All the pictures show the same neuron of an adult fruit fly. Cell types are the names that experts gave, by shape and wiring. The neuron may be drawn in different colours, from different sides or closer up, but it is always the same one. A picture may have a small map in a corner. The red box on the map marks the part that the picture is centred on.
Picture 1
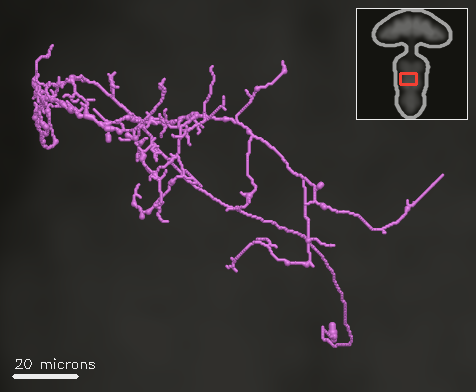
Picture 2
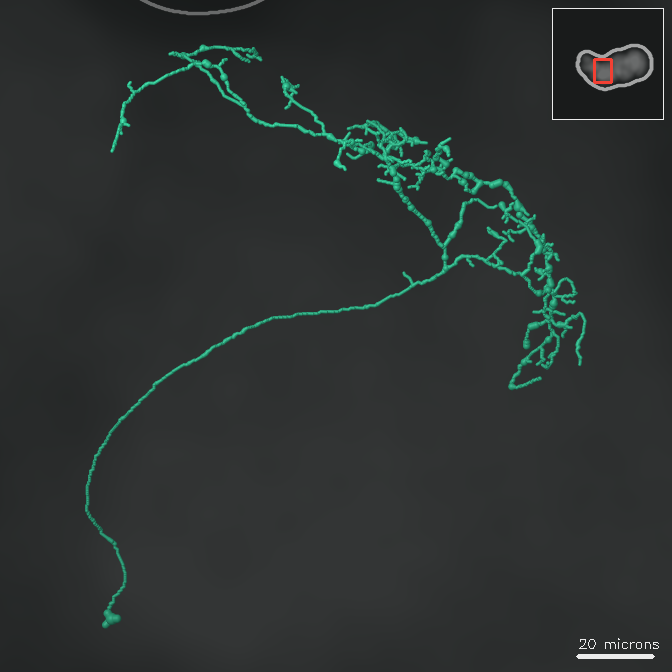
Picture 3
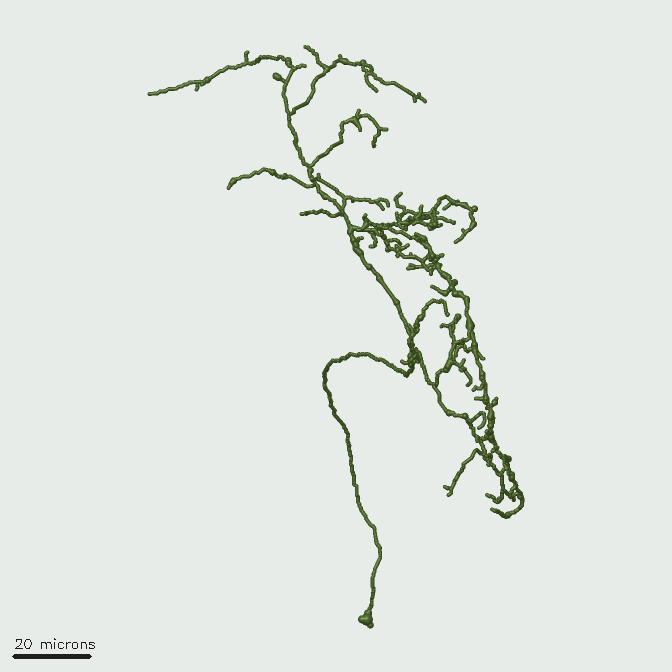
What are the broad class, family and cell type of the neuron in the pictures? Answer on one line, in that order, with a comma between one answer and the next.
nerve-cord intrinsic neuron, hemilineage 06B, IN06B066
